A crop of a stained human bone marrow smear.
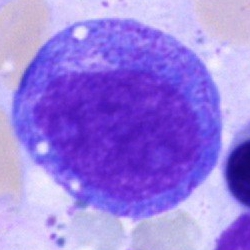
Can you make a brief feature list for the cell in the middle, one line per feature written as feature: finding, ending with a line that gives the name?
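Outline: round, edge smooth
Chromatin: fine, evenly spread, no coarse dark clumps
Cytoplasm: blue
Clear spots: a few, small and round, along the left and upper edge
Name: promyelocyte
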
